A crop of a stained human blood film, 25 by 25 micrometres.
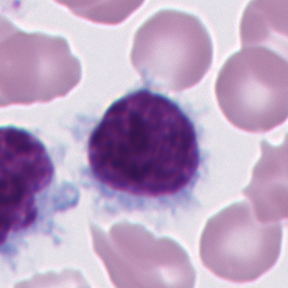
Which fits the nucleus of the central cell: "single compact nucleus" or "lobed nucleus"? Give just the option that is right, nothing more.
Single compact nucleus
